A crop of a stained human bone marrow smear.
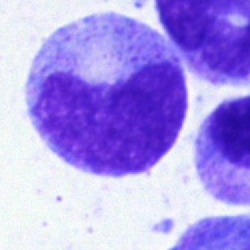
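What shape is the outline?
Round and smooth.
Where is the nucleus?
It fills the lower part, with a shallow notch in its upper border.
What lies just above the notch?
A pale, nearly clear zone in the cytoplasm.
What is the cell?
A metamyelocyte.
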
